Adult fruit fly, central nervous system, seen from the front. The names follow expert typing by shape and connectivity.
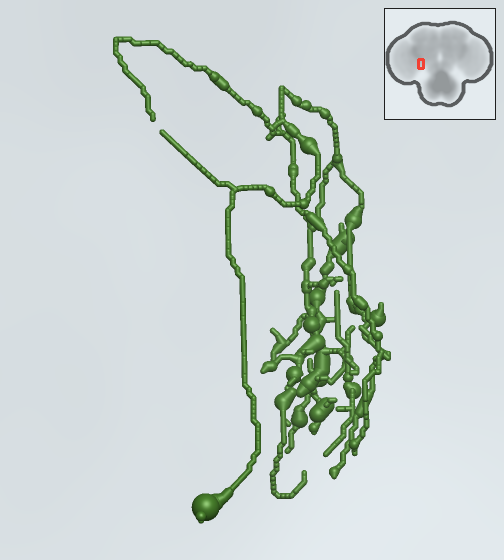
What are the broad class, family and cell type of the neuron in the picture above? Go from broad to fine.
optic-lobe intrinsic neuron; Li; Li21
